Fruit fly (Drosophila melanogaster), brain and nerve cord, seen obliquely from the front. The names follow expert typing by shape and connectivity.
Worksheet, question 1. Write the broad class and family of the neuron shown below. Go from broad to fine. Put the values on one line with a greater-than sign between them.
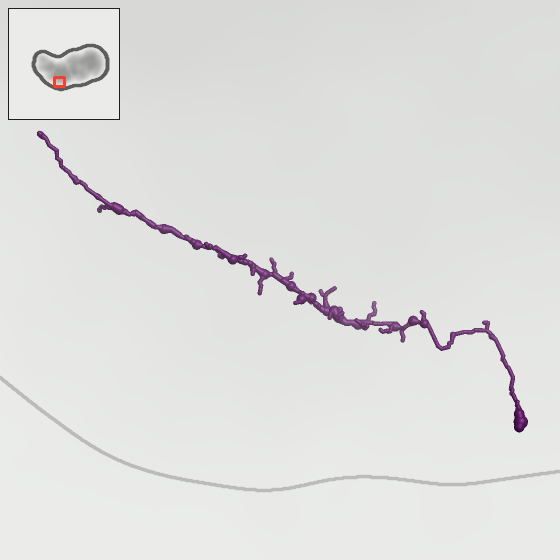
optic-lobe intrinsic neuron > Dm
